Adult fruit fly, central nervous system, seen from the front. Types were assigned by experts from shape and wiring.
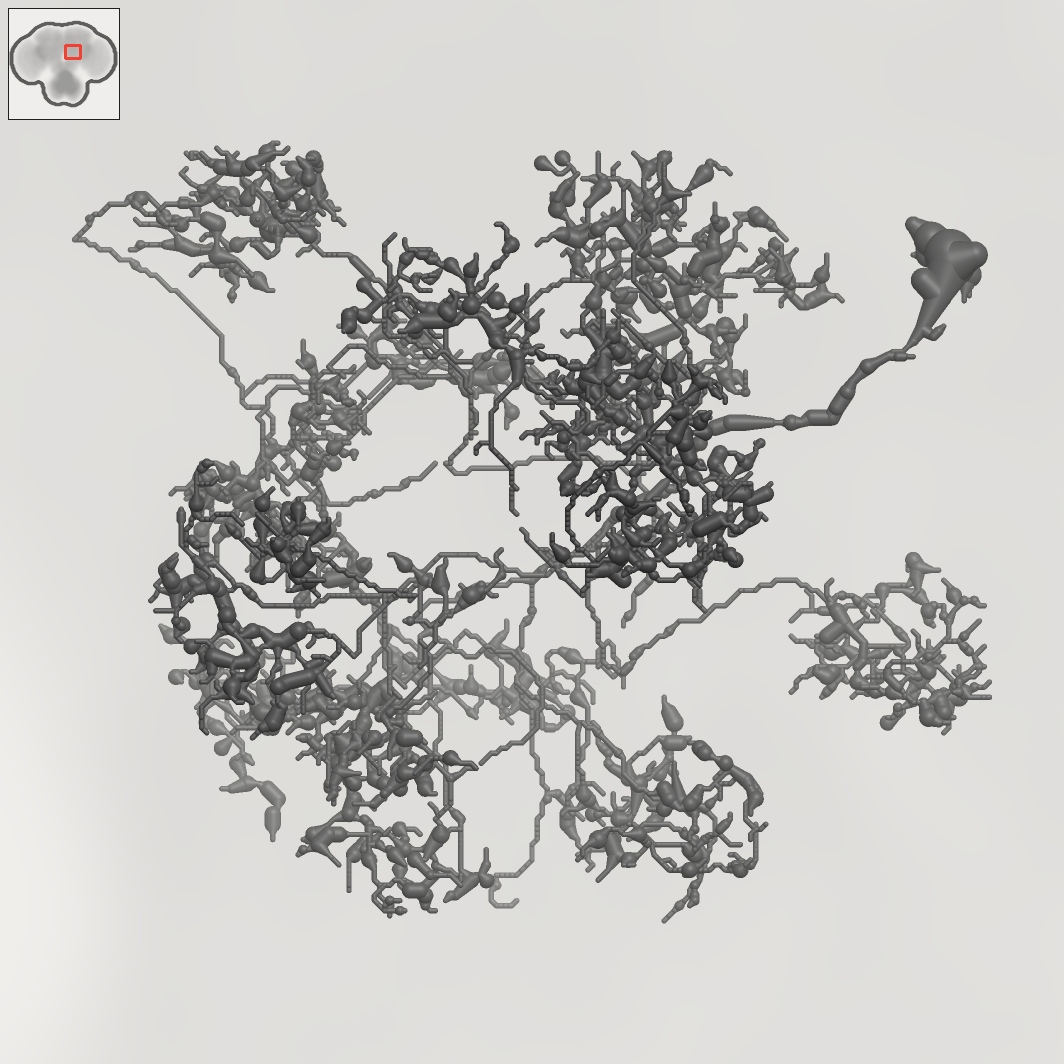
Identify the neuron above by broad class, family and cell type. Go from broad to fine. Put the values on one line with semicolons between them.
central-brain intrinsic neuron; hemilineage ALl1_dorsal; lLN2P_c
